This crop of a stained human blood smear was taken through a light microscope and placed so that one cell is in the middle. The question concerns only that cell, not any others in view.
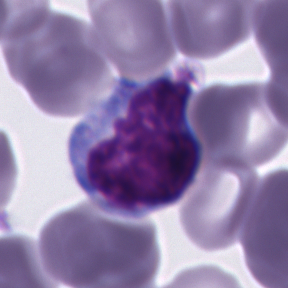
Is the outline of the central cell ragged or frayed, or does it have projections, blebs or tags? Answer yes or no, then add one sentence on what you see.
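Yes. A small pale tuft projects from the upper right edge of the cell.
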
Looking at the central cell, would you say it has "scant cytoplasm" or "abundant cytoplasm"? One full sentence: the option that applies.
Around its nucleus, the cell has no more than a narrow rim of cytoplasm.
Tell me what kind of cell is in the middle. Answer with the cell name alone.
typical lymphocyte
